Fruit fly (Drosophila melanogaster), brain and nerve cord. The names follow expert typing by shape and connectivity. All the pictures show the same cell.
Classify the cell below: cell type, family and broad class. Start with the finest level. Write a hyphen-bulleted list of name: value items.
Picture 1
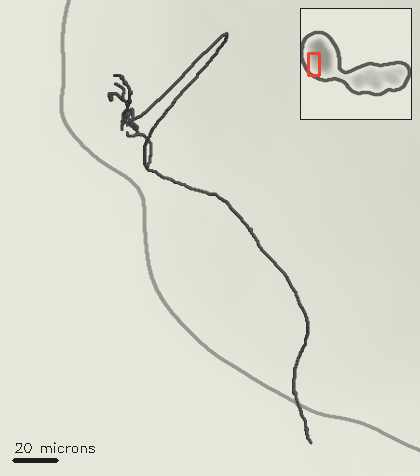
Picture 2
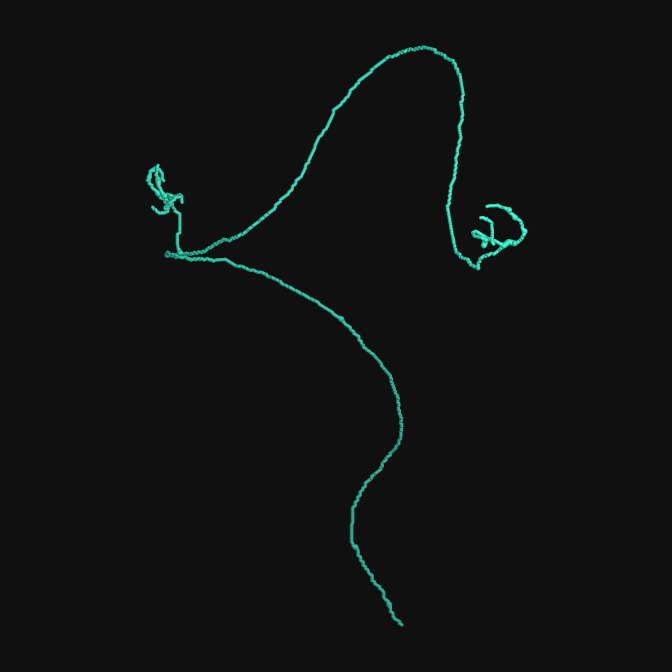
- cell type: ORN_VC2
- family: class olfactory
- broad class: sensory neuron entering the brain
